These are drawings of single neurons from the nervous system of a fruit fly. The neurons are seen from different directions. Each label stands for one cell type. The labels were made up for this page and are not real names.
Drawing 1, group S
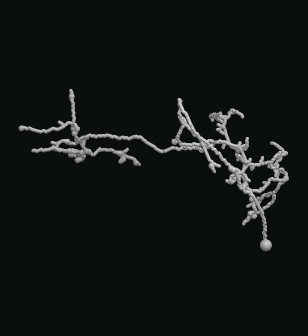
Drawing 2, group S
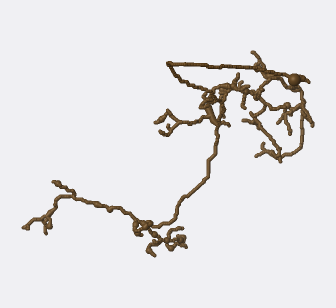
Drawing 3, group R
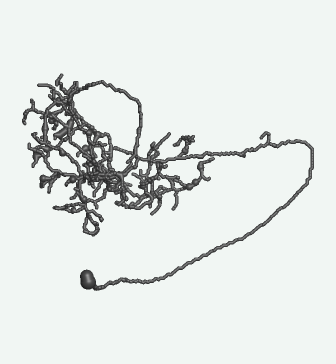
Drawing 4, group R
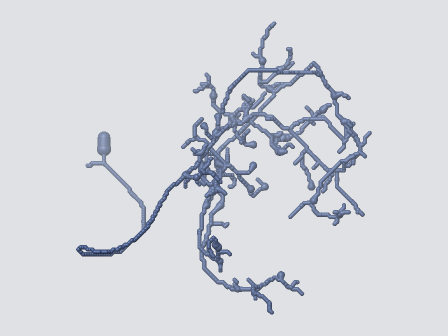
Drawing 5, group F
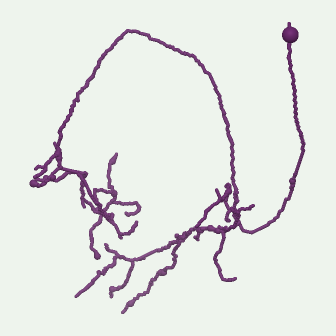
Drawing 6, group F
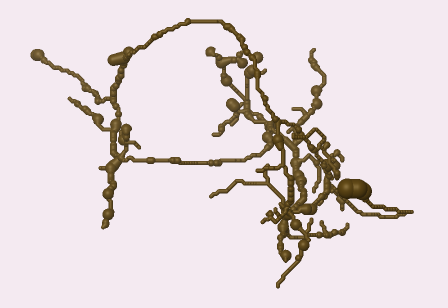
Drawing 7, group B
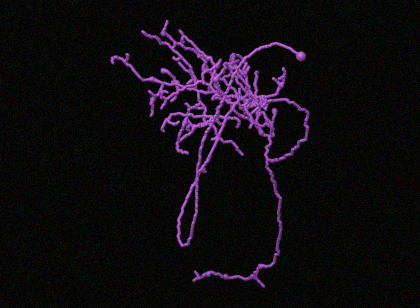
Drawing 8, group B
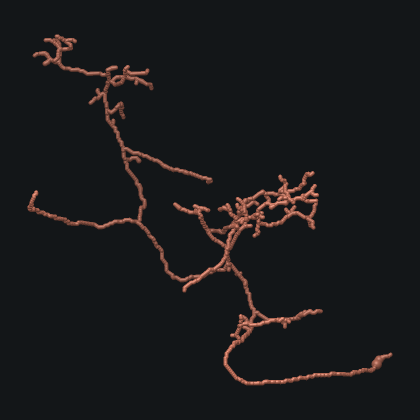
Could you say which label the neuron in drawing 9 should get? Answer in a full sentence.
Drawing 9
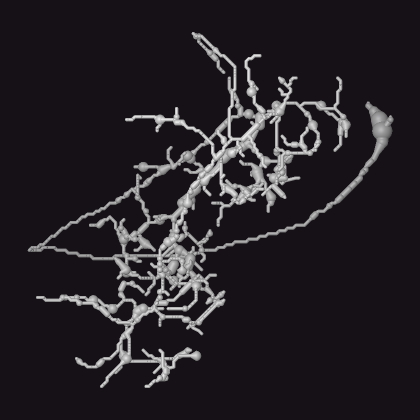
It belongs to group R.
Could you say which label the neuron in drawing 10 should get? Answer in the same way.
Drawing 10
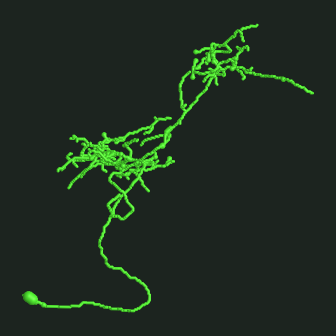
It belongs to group B.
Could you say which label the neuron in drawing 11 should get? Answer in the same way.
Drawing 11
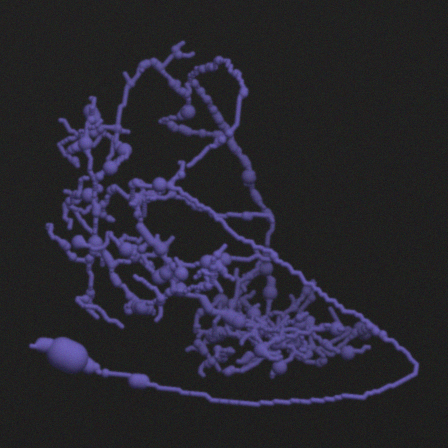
It belongs to group R.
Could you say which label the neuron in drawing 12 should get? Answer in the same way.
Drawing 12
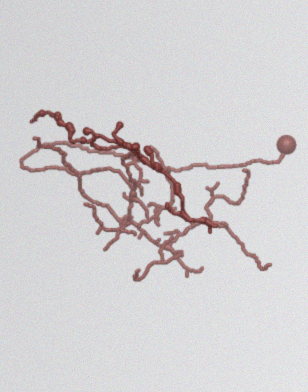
It belongs to group S.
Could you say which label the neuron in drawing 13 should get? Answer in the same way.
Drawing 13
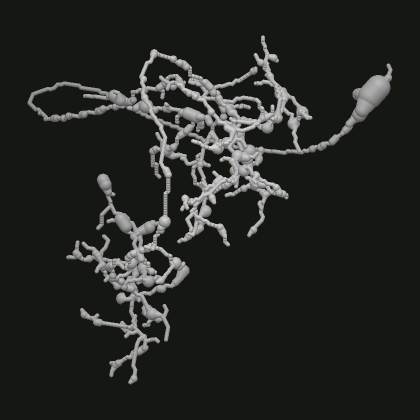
It belongs to group R.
